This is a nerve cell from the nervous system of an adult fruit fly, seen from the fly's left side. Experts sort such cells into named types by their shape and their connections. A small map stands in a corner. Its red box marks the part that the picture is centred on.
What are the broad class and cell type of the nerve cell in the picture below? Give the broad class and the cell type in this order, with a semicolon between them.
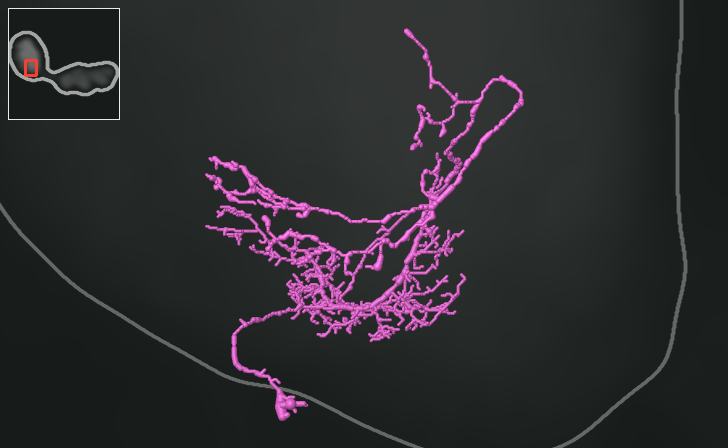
central-brain intrinsic neuron; GNG498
